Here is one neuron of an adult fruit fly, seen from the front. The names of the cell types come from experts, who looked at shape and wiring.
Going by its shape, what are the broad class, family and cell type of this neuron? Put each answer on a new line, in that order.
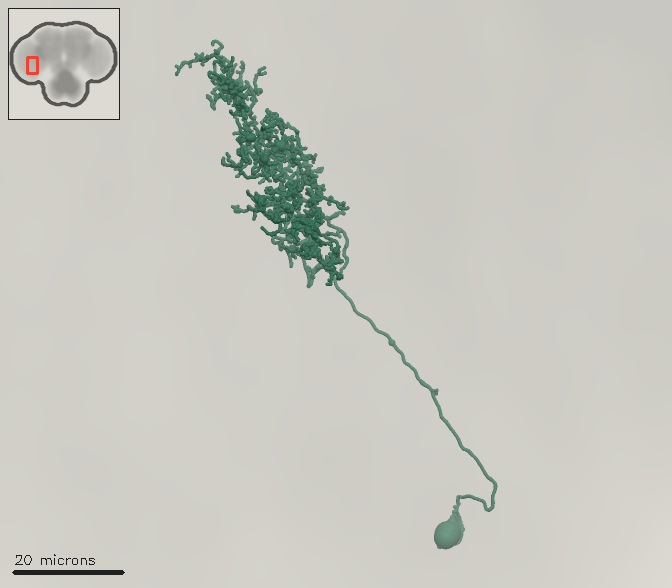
optic-lobe intrinsic neuron
LPi
LPi3a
